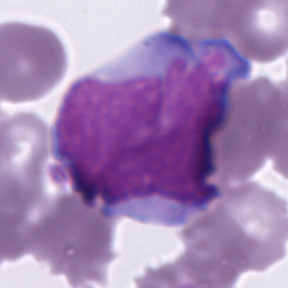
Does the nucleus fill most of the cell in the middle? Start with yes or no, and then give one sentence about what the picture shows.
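Yes. The nucleus fills most of the cell.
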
